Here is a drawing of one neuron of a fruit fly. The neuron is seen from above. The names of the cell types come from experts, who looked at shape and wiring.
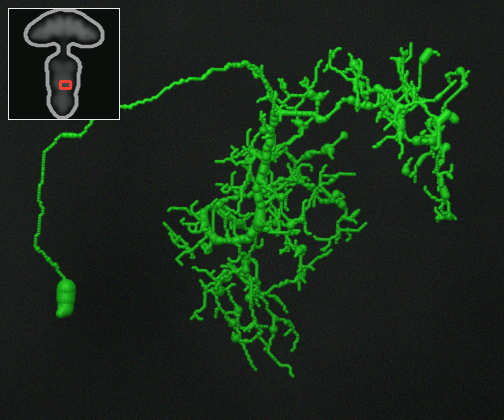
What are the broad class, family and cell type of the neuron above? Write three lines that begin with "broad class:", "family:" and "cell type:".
broad class: nerve-cord intrinsic neuron
family: hemilineage 12B
cell type: IN12B037_a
